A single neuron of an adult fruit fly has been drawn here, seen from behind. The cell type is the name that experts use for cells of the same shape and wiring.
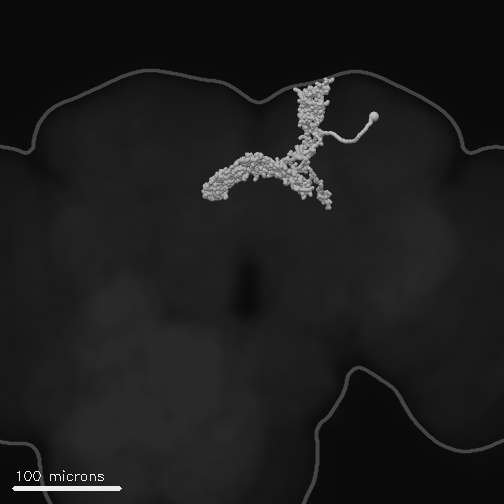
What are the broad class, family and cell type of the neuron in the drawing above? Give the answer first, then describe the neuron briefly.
Its broad class is central-brain intrinsic neuron. The family is hemilineage DL1_dorsal. Its cell type is FB6H. The cell body is at the upper right of the picture. By the scale bar it is about 160 microns wide in this view.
